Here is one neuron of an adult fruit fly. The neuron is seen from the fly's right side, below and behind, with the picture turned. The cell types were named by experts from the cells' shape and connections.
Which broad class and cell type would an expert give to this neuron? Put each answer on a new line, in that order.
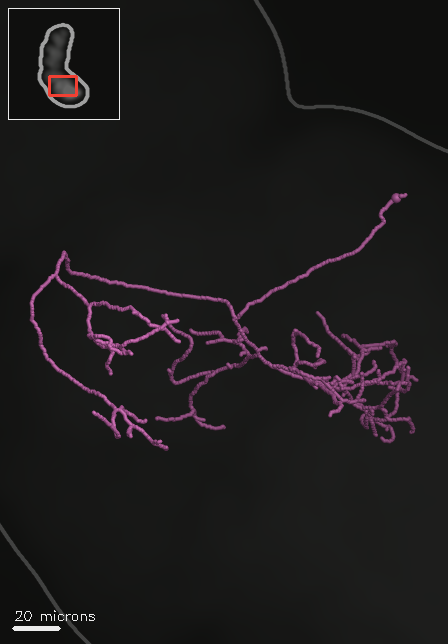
central-brain intrinsic neuron
SCL001m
